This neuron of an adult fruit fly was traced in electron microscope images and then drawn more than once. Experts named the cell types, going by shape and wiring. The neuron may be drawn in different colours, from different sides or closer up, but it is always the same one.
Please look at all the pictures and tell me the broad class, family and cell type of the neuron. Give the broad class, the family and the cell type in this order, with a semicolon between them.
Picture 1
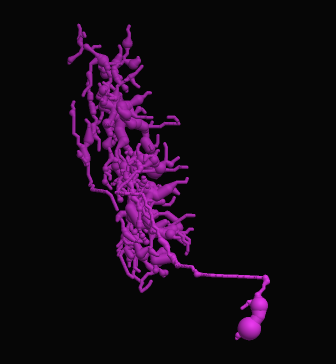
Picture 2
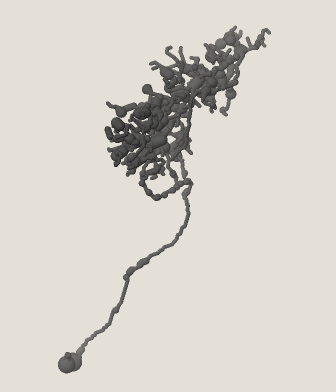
optic-lobe intrinsic neuron; LPi; LPi43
